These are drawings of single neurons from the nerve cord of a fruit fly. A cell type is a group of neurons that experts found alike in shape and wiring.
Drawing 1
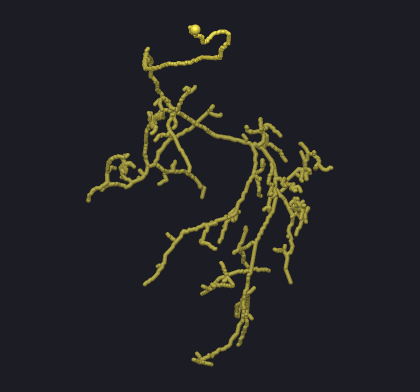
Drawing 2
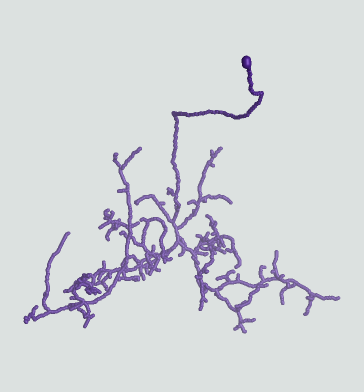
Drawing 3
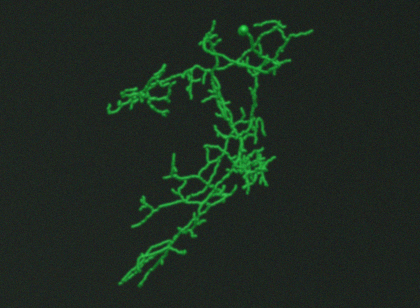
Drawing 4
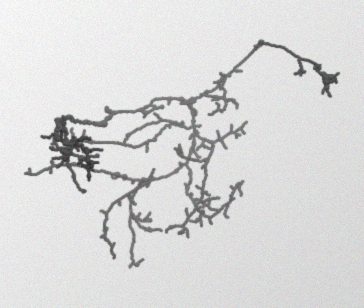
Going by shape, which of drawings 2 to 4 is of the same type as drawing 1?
Drawing 3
